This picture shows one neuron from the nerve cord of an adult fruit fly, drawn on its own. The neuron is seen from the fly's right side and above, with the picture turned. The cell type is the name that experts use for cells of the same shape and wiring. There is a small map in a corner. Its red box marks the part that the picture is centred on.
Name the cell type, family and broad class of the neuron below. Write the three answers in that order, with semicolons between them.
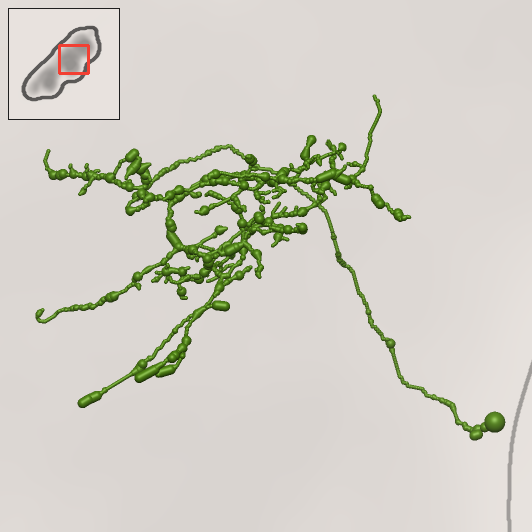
IN02A037; hemilineage 02A; nerve-cord intrinsic neuron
